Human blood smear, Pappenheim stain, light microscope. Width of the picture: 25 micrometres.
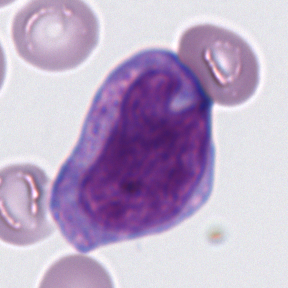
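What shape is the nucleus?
Folded, with a deep notch at its upper right, about 16 by 10 micrometres.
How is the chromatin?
Fine and delicate, not coarsely clumped.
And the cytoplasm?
A rim widest on the left; the nucleus fills most of the cell.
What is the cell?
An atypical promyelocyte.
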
